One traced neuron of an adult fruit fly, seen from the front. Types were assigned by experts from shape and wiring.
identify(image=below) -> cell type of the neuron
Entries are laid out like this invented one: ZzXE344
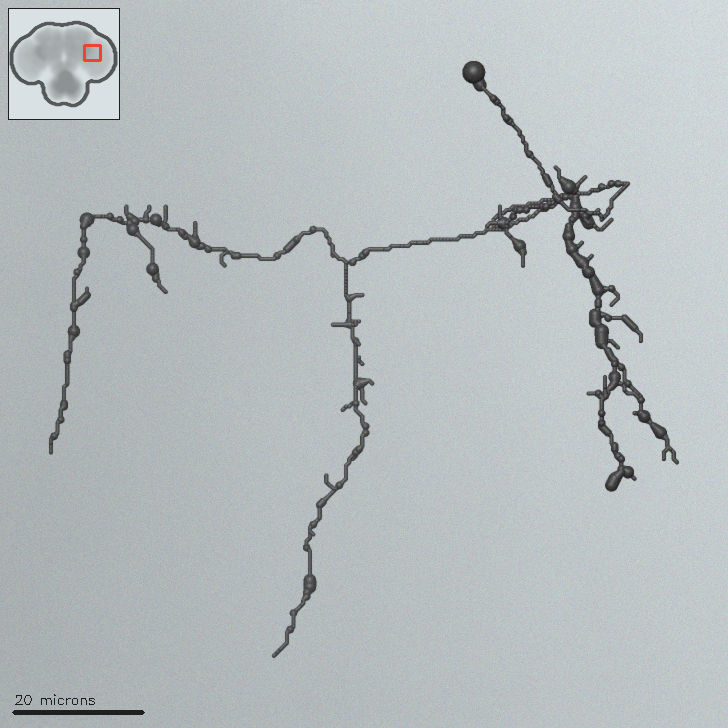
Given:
TmY9a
